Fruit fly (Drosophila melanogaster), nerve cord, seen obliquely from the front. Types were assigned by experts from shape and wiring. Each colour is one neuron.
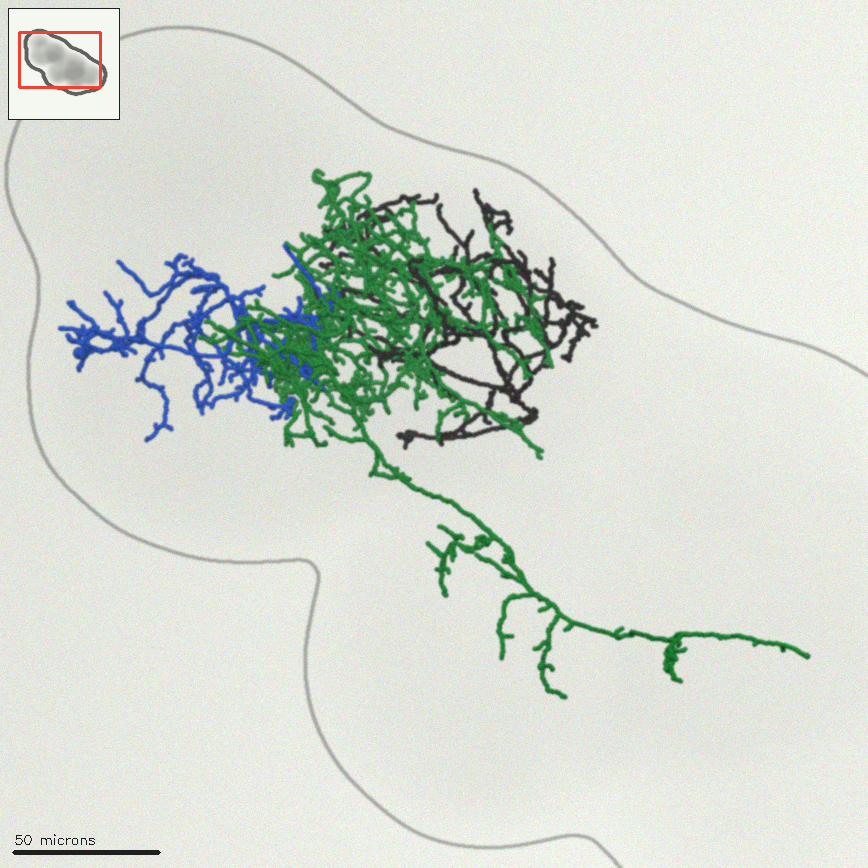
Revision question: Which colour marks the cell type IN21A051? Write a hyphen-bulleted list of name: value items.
- colour: blue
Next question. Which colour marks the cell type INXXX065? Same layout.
- colour: green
